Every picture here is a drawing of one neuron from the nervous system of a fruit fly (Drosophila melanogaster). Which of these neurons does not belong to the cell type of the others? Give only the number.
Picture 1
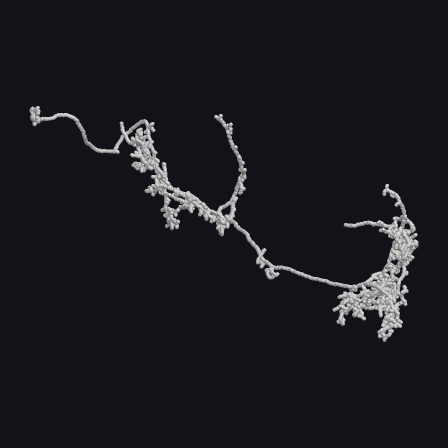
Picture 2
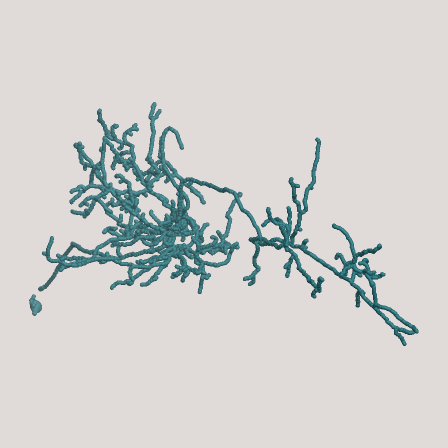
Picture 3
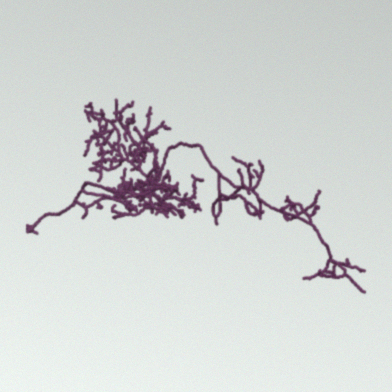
1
